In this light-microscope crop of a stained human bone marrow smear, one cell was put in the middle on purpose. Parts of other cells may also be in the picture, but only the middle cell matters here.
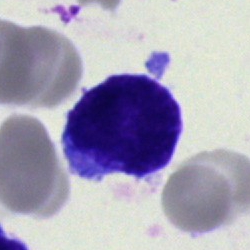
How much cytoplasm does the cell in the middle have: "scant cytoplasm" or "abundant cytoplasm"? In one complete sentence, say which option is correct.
The nucleus fills most of the cell.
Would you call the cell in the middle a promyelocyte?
no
